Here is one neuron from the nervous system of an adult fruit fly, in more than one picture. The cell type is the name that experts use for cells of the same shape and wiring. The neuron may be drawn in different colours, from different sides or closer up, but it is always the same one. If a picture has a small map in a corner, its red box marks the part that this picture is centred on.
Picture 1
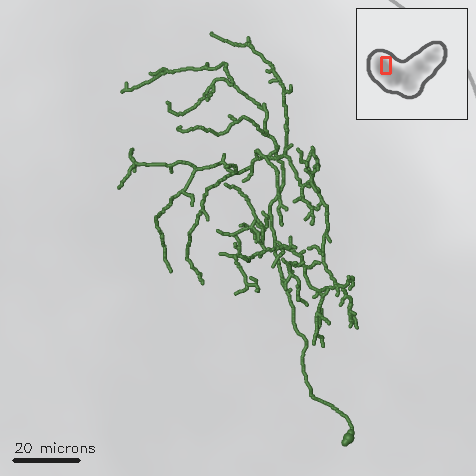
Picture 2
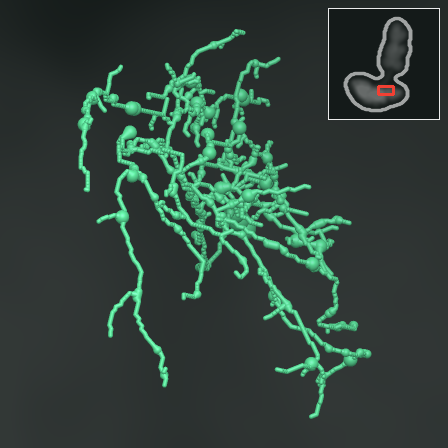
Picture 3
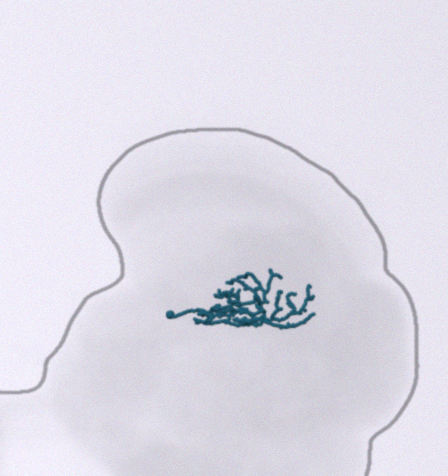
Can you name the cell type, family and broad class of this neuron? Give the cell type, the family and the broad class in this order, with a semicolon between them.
Li18a; Li; optic-lobe intrinsic neuron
